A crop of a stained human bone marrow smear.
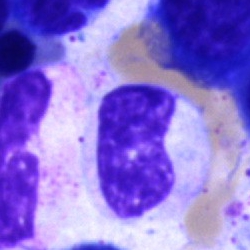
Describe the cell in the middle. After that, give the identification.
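Start with the nucleus: it is kidney-shaped, with a notch on its right side. It lies toward the left, so a wider rim of cytoplasm is left on the right, and that cytoplasm is pale greyish-blue. The chromatin is dark purple and clumped, with small paler patches between the clumps. What you're looking at is a band neutrophil.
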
